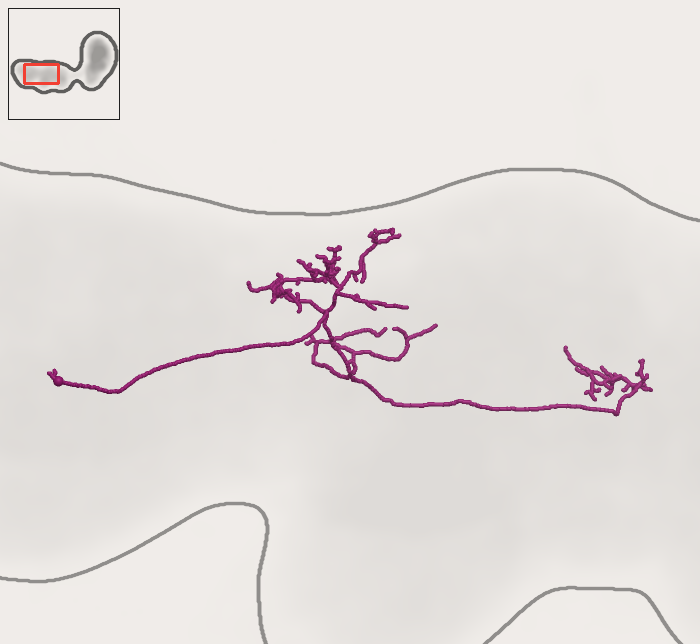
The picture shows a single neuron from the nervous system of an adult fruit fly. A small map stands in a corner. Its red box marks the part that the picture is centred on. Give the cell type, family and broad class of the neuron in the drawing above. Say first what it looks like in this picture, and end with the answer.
The cell body can be seen on the left of the picture. The picture shows dozens of branch ends. The cell type is IN07B079. Its family is hemilineage 07B. This is a nerve-cord intrinsic neuron.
